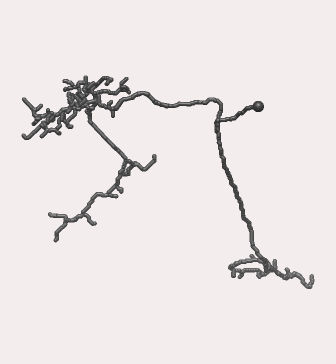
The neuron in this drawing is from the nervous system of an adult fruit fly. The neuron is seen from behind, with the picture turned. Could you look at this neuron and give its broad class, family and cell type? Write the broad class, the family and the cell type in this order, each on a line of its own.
visual projection neuron
LLPC
LLPC2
